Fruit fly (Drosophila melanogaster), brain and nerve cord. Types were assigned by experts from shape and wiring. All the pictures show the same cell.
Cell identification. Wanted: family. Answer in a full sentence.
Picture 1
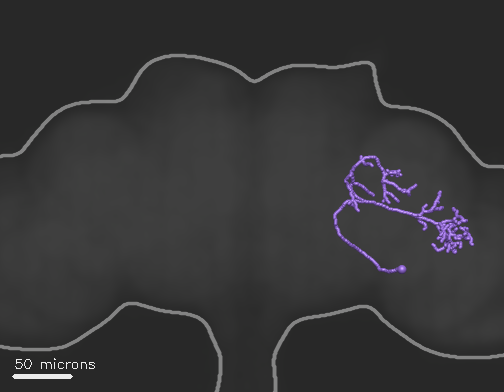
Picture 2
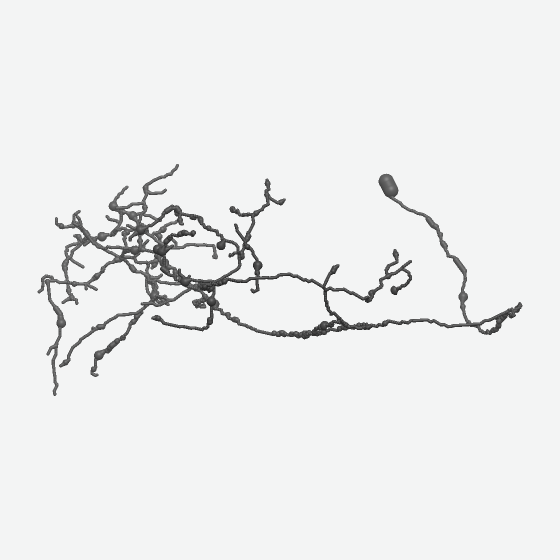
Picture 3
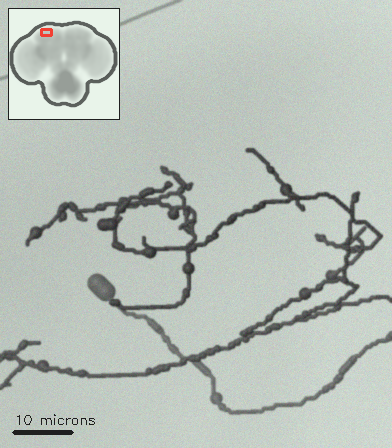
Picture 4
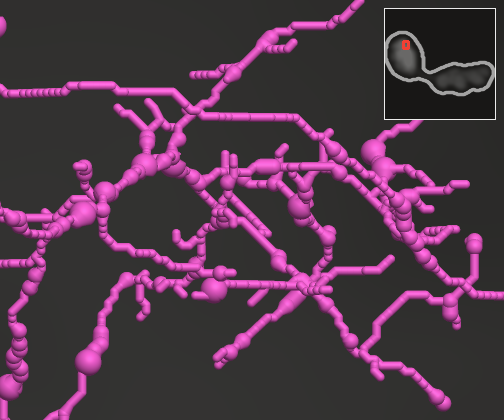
The family is hemilineage DL1_dorsal.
